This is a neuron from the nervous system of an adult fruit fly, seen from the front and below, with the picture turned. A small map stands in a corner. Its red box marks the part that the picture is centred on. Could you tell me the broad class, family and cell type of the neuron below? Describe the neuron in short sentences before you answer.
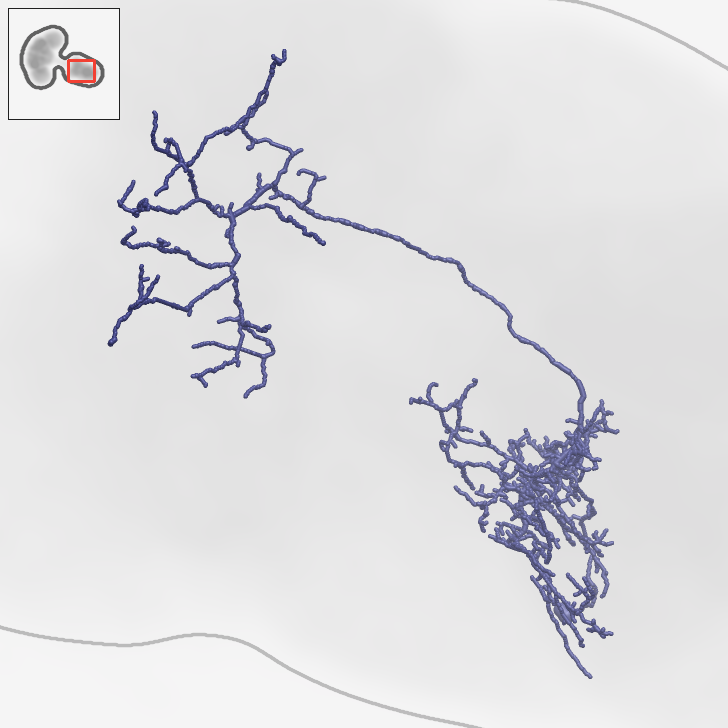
It is in the nerve cord and does not reach the brain. Dozens of branch ends can be seen. This is a nerve-cord intrinsic neuron. Its family is hemilineage 18B. It is of cell type IN18B042.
